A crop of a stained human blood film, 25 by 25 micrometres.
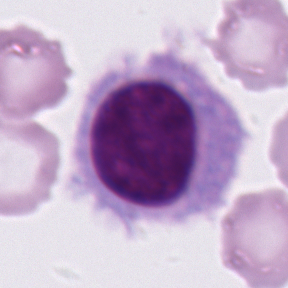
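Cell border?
Ragged, fine hair-like projections around much of it; cell about 15 micrometres across.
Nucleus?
Round to oval, no indentation, about 10 micrometres across, about 50% of cell area; chromatin dark purple, clumped in a mottled pattern.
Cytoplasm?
Pale greyish-blue.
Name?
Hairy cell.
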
